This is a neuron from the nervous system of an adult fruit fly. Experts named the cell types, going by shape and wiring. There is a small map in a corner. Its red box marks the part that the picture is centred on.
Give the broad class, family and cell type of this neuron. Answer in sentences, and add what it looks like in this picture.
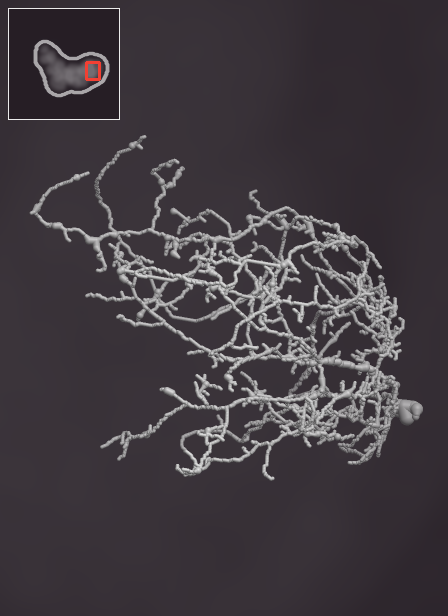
Its broad class is central-brain intrinsic neuron. Its family is hemilineage VLPa1_lateral. Its cell type is AVLP310. More than a hundred branch ends can be seen. In this view it is about as wide as it is tall.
